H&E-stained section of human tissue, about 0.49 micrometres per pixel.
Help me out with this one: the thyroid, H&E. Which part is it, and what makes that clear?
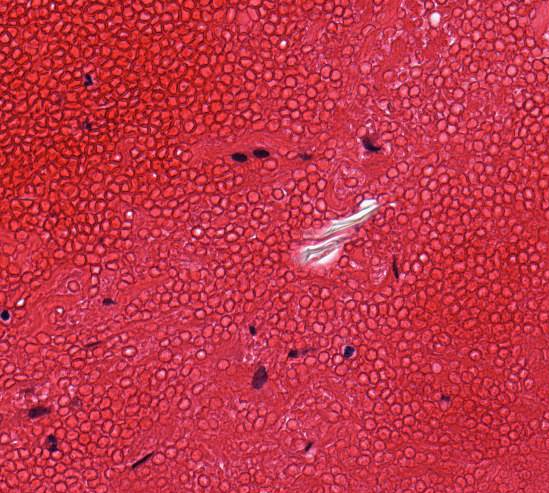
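It shows blood in a vessel or clot. First, nucleated cells are sparse, a few dark purple nuclei among the red cells, several elongated. Second, faint pale pink wispy strands run between the red cells through the middle.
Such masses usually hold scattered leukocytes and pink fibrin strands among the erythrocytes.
Third, there is no epithelium or gland anywhere.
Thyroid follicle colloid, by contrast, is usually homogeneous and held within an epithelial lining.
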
